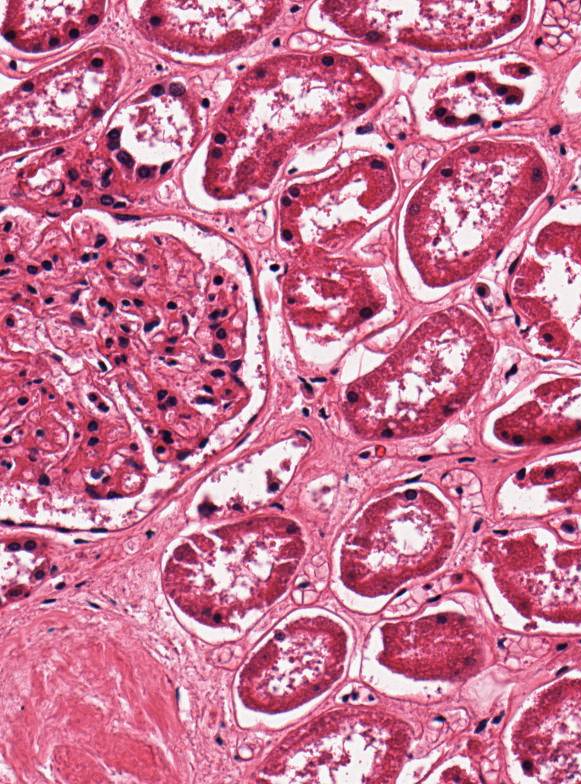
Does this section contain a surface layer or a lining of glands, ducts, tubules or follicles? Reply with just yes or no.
Yes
